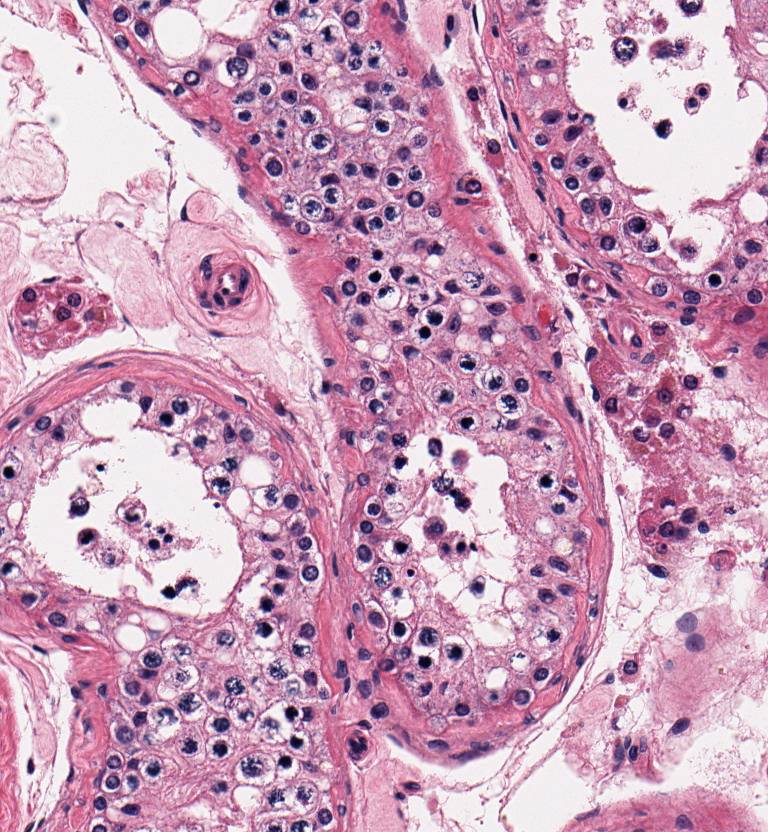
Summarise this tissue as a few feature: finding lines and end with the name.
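Lining: stratified epithelium, several cell layers, wall to lumen
Middle layers: many large round cells, coarse threadlike clumped chromatin
Lumens: irregular, largely empty, a few detached cells and debris
Upper left: small thick-walled concentric vessel in the interstitium between tubules
Name: testis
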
